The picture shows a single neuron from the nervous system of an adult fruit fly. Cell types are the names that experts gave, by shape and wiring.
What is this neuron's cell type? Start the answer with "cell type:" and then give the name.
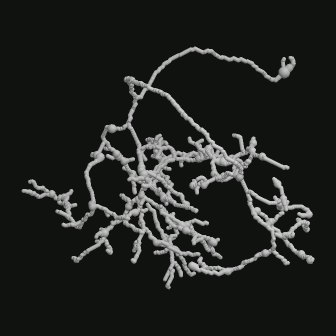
cell type: LHAD1a2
